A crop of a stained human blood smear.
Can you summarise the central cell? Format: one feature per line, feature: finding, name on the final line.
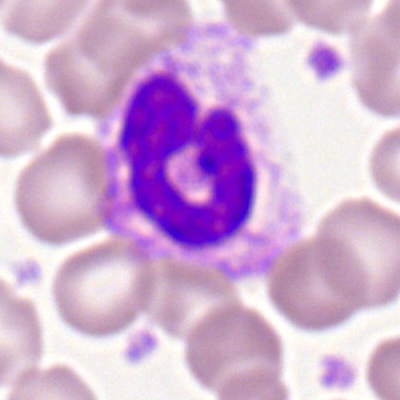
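Nucleus: thick curved band bent around a small pale central area
Chromatin: dense, dark purple throughout
Cytoplasm: pale pinkish-lilac
Granules: fine, lilac, scattered through cytoplasm
Name: band neutrophil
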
